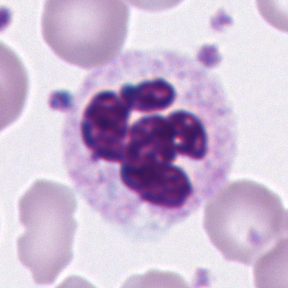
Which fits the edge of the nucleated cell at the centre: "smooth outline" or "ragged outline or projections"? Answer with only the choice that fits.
Smooth outline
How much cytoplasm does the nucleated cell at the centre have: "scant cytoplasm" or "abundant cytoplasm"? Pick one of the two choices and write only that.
Abundant cytoplasm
